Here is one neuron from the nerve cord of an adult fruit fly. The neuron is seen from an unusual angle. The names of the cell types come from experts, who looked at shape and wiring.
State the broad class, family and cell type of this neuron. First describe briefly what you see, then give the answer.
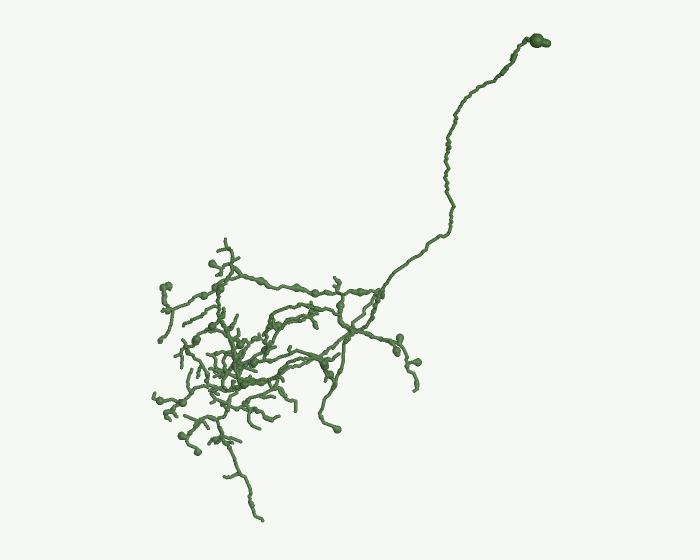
The picture shows dozens of branch ends. In this view it is about as wide as it is tall. Its broad class is nerve-cord intrinsic neuron. Its family is hemilineage 14A. It is of cell type IN14A109.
